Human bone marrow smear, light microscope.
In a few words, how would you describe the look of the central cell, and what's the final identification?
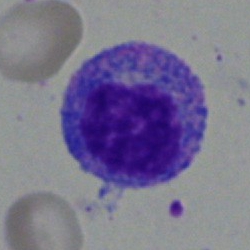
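Looking first at the outline, I see that it is round. The nucleus sits low, so the band of cytoplasm above it is wider. Fine purplish granules are scattered through that cytoplasm. Small fragments of blue material trail from the lower edge. So this is a myelocyte.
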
